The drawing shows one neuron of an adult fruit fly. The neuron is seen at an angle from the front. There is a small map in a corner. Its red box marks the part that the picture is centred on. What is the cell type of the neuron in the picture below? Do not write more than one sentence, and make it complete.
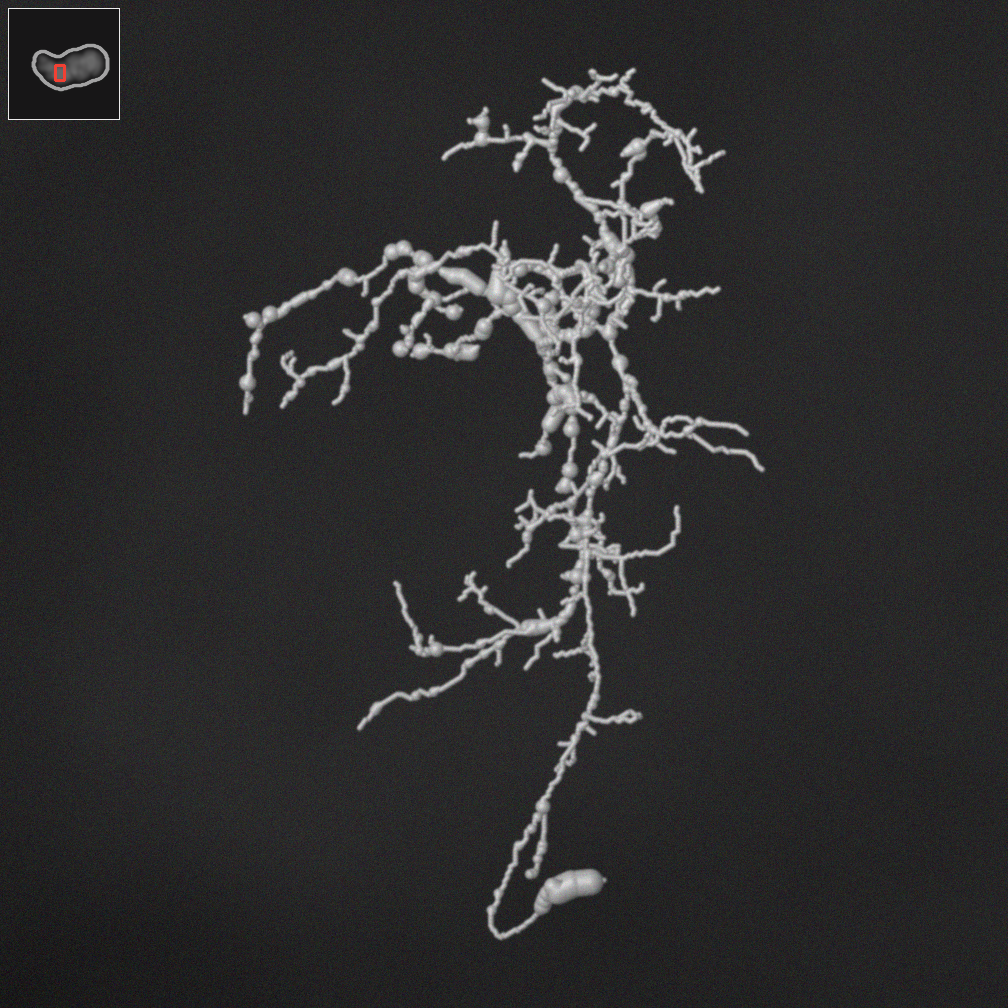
Classified by cell type, this neuron is IN13A057.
